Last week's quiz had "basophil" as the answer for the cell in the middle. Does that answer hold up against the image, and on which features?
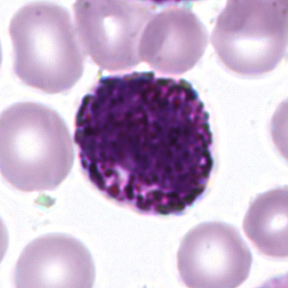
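Two features decide: the coarse, very dark purple granules lie over the nucleus so that its outline cannot be followed, and they are uneven in size. The name basophil fits.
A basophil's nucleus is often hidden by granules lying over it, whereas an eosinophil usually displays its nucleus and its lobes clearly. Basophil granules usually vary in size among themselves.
The hidden nucleus favours basophil and argues against eosinophil, and the uneven granules add support for basophil. The granules crowd the whole cell, leaving a bumpy edge where they sit at the margin.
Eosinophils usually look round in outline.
The roughly round shape therefore fits either name.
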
